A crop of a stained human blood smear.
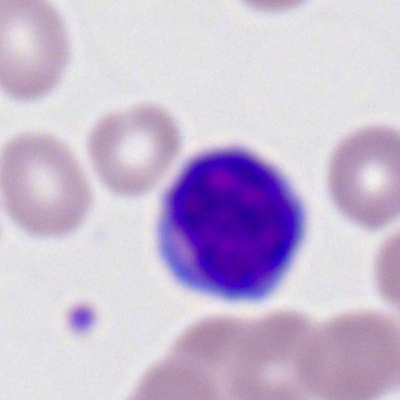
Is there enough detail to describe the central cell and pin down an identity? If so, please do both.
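The outline is roughly round, with a few slightly flattened, angular edges. The nucleus occupies nearly the entire cell, leaving only a scant rim of cytoplasm. Its chromatin stains dense, dark purple throughout. No granules are visible in the cytoplasm. The cell is a lymphocyte.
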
